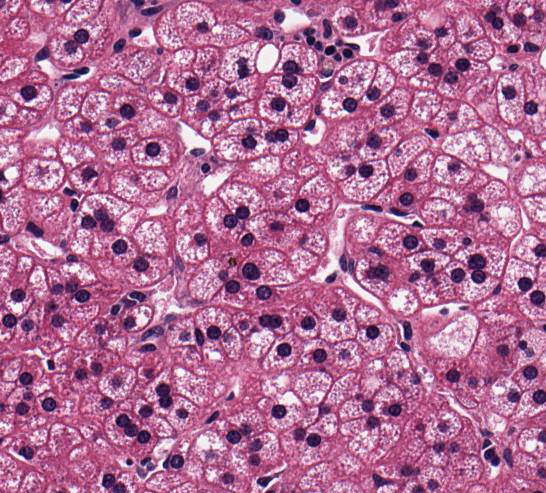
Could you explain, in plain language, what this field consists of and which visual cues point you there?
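What you have here is mainly zona fasciculata of the adrenal gland. See how the main cells carry abundant pale pink cytoplasm, finely vacuolated and foamy.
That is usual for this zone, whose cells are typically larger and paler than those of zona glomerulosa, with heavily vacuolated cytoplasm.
Their borders are sharp pink lines, and a few of them hold two nuclei.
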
